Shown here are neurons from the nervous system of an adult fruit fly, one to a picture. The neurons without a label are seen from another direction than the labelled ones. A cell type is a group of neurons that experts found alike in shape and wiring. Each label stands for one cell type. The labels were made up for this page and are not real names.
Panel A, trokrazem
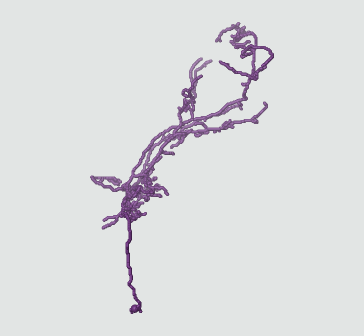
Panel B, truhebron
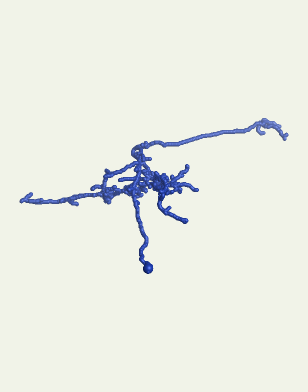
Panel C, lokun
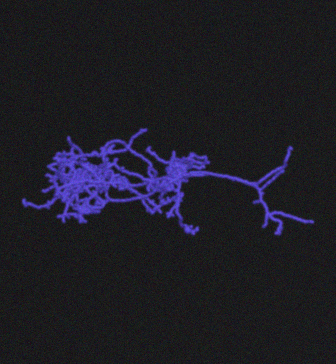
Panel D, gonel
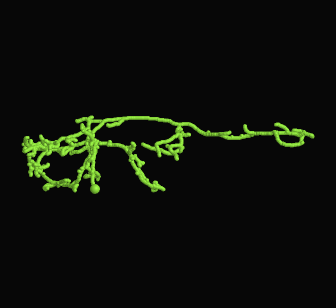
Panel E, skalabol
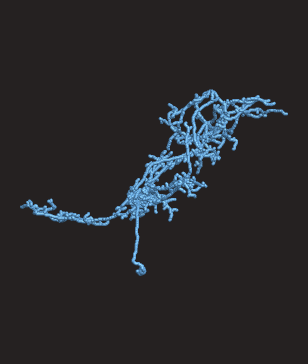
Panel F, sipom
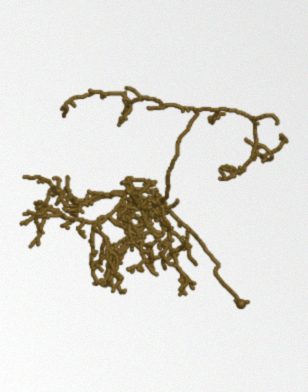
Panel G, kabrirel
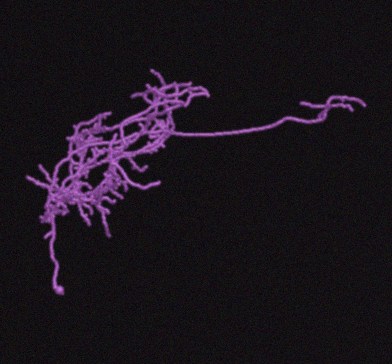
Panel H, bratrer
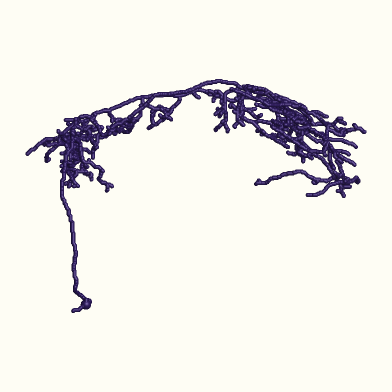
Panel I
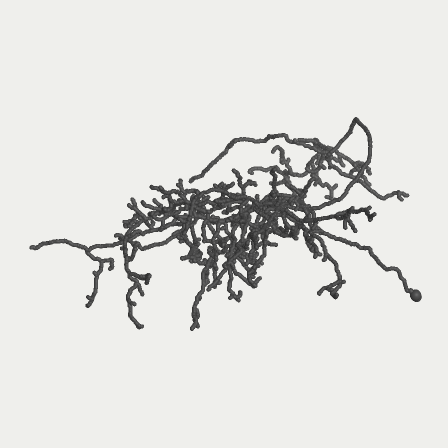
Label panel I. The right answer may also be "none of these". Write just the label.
sipom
